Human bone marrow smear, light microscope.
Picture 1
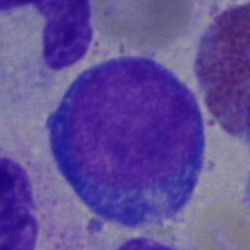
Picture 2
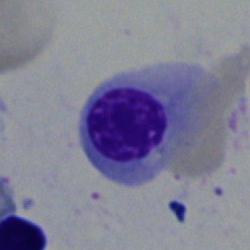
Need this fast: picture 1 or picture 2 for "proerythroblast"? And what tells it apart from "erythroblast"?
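Picture 1 is the proerythroblast, picture 2 the erythroblast. The chromatin differs first: fine and evenly spread without coarse clumps in picture 1, coarsely clumped into dark purple masses separated by paler spots in picture 2. The cytoplasm differs in amount, being scant in the proerythroblast but abundant in the erythroblast, where it lies mostly to the right of a nucleus set off-centre toward the left. It differs in colour as well: deep blue in picture 1, but in picture 2 blue at the left edge, fading to pale grey toward the right.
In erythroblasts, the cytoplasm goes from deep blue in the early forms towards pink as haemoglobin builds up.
The outlines also differ: picture 1 is round and mostly smooth with a small bulge at its left edge, whereas picture 2 is drawn out into a pale tapering extension toward the upper right. Neither cell shows granules in its cytoplasm.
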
